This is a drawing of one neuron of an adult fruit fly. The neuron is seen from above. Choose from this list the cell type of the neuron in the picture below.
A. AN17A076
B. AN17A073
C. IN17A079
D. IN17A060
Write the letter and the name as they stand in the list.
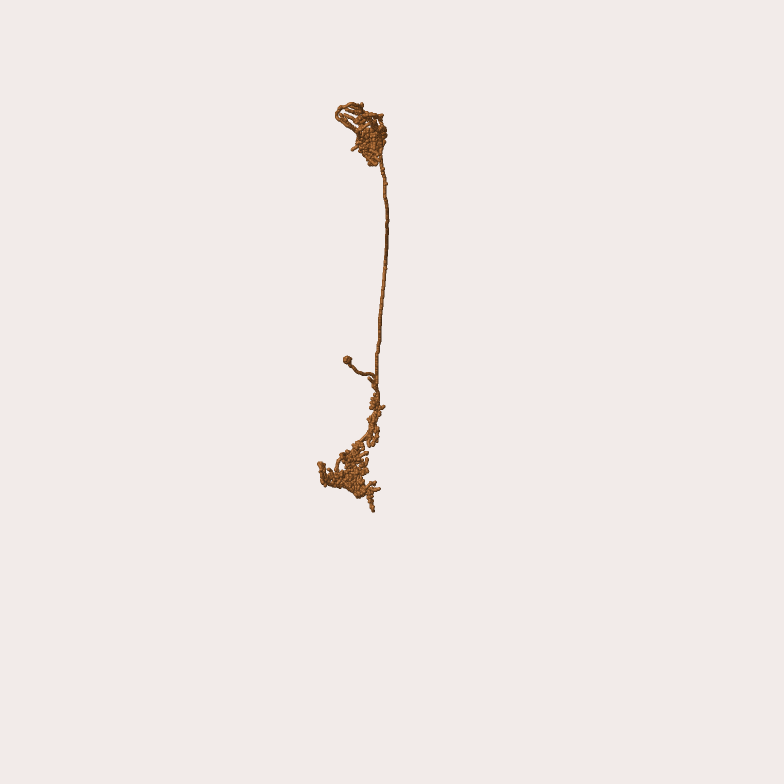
A. AN17A076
